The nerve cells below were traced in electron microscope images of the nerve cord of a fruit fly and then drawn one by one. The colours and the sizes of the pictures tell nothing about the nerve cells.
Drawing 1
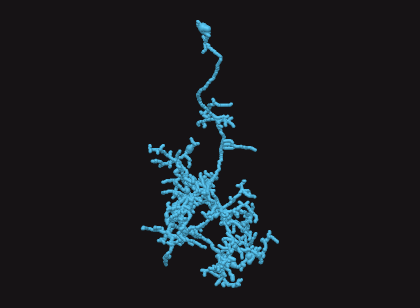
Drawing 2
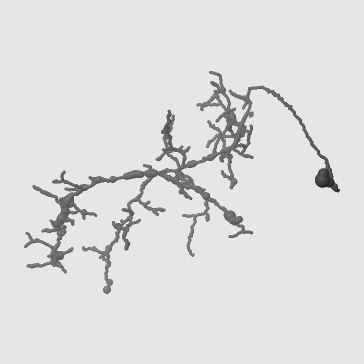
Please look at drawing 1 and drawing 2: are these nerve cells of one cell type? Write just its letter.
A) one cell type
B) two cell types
B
